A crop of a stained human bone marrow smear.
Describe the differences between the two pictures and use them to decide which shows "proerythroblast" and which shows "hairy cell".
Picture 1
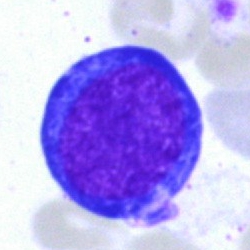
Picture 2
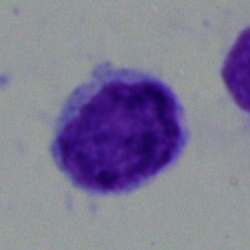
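Picture 1: proerythroblast. Picture 2: hairy cell. Chromatin: finely stippled, without dark coarse clumps, in picture 1; dark purple and coarsely clumped in picture 2. Cytoplasm colour: deep blue in picture 1; pale blue-grey in picture 2.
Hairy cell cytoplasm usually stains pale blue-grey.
Cytoplasm spread: a narrow rim all around the nucleus in picture 1; a narrow rim, widest along the upper left edge, in picture 2. Granules: none distinct in the cytoplasm of picture 2. Bleb: small and pale on both; from the lower edge in picture 1, from the top edge in picture 2, where it is cytoplasm. Common to both: a round or roughly round outline and a nucleus filling most of the cell.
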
